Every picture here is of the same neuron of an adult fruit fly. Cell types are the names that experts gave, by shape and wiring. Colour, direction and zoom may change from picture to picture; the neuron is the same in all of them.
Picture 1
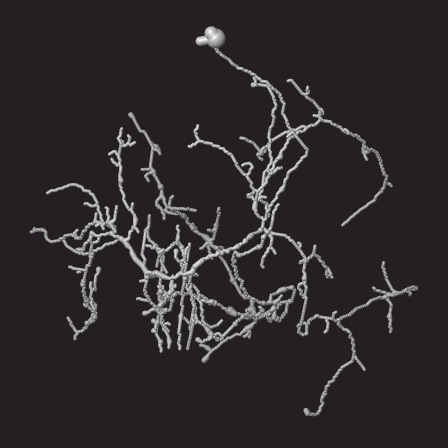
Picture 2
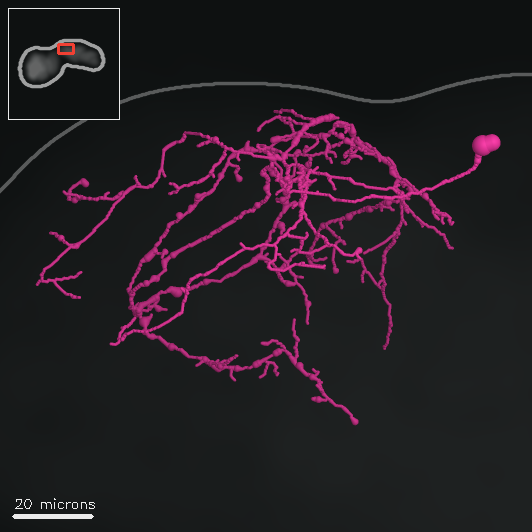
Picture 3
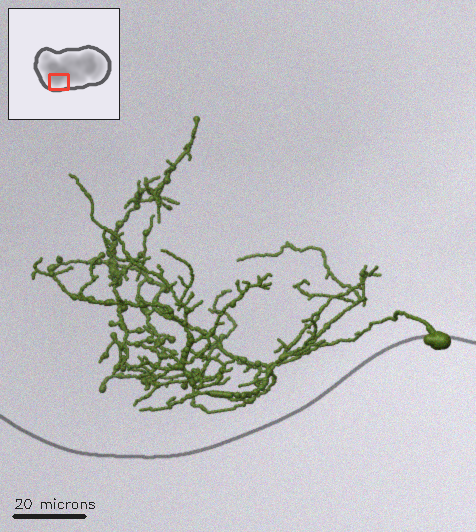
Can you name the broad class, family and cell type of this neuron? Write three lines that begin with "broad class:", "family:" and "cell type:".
broad class: nerve-cord intrinsic neuron
family: hemilineage 13B
cell type: IN13B029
